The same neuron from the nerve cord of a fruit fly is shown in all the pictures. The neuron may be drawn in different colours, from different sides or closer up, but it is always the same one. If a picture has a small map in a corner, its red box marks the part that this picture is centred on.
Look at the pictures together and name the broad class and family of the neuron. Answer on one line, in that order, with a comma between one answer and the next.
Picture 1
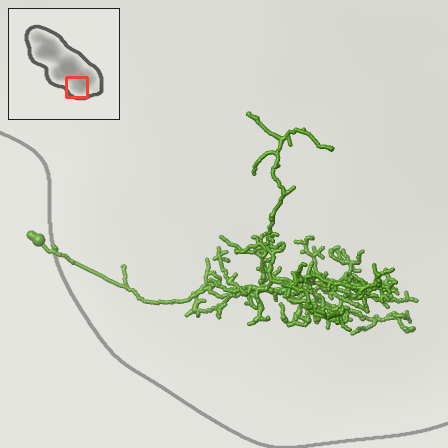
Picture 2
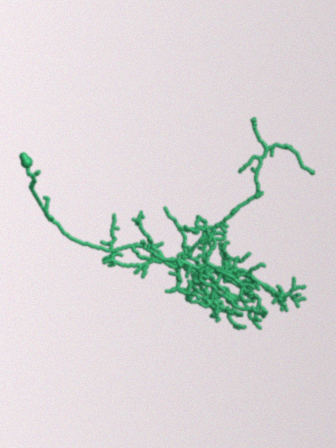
nerve-cord intrinsic neuron, hemilineage 20A.22A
